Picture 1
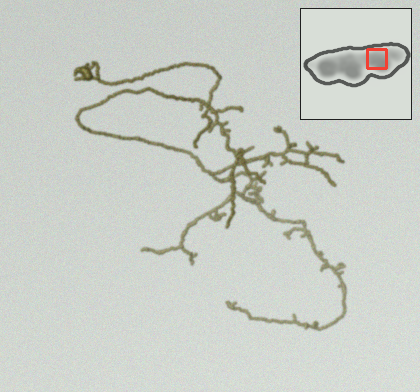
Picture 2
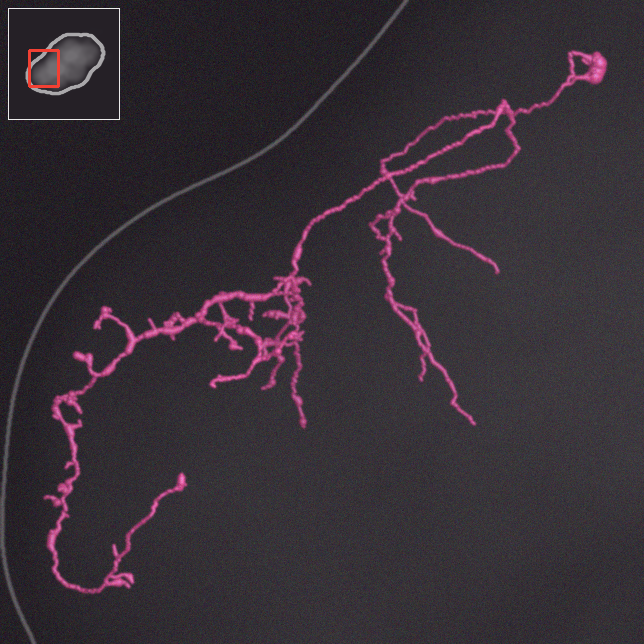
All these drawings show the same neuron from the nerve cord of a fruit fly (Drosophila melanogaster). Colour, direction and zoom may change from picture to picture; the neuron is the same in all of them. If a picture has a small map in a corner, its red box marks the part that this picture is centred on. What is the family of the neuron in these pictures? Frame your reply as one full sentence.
By family, this neuron is grouped as hemilineage 19A.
